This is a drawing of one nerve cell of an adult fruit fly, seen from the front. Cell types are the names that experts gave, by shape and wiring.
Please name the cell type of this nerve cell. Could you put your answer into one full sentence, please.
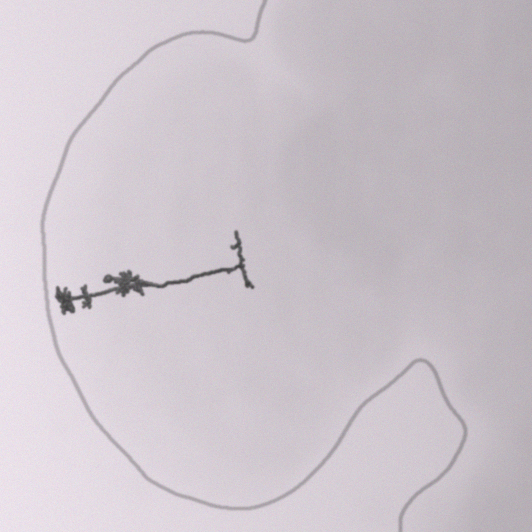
This nerve cell is classified under the cell type T2.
